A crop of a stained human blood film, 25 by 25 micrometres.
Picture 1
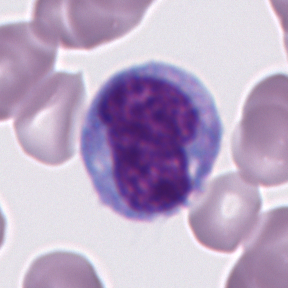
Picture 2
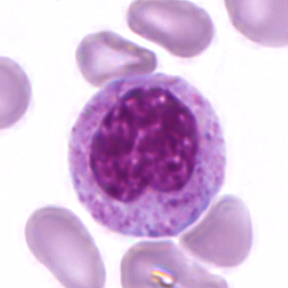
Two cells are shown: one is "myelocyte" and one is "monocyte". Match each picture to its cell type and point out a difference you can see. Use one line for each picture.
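Picture 1 is a monocyte. No distinct granules are seen in the cytoplasm.
Picture 2 is a myelocyte. Fine reddish-purple granules are scattered throughout the cytoplasm.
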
